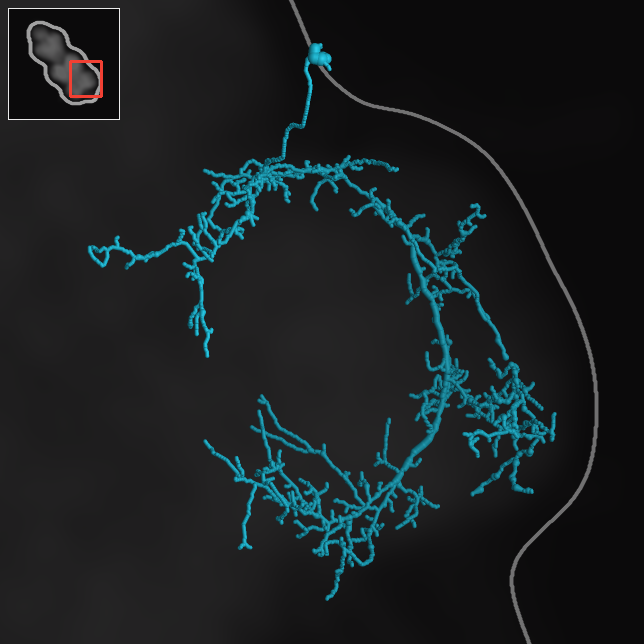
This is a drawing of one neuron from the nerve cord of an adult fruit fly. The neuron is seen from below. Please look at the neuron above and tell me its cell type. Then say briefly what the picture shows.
It is of cell type IN03A034. Its broad class is nerve-cord intrinsic neuron. More than a hundred branch ends can be seen. As drawn here it is about as wide as it is tall.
